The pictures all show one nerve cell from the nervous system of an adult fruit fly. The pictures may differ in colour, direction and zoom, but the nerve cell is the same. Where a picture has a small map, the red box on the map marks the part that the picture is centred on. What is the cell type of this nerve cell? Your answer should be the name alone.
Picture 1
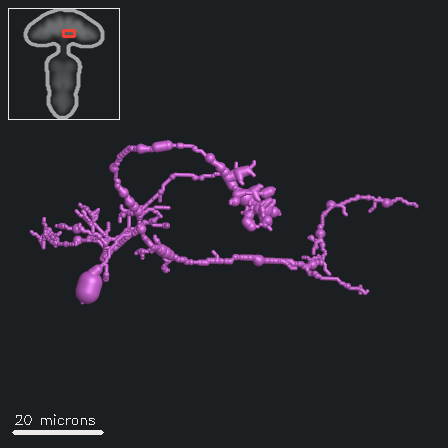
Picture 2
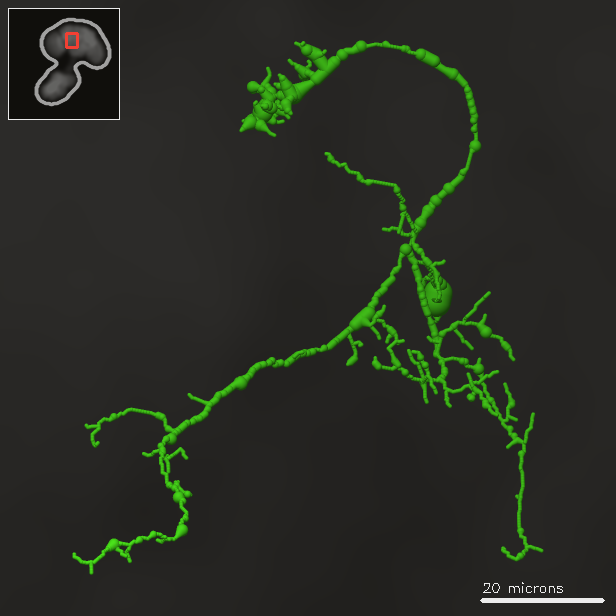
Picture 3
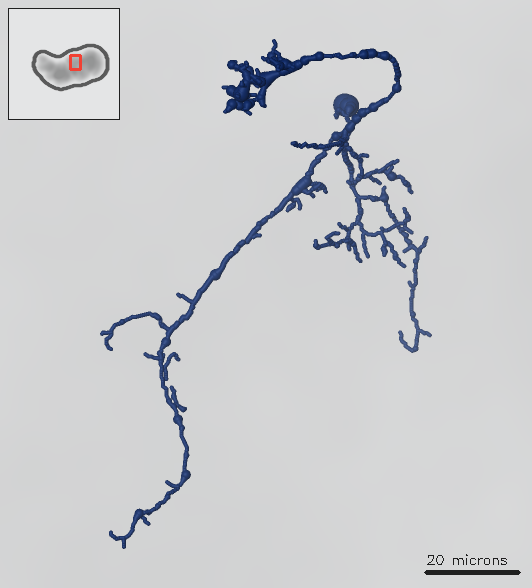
IbSpsP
